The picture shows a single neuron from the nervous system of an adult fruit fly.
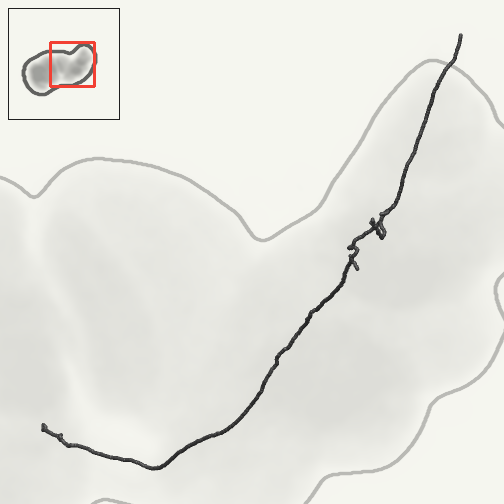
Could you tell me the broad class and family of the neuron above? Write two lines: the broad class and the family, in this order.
sensory neuron ascending to the brain
class mechanosensory proprioceptive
